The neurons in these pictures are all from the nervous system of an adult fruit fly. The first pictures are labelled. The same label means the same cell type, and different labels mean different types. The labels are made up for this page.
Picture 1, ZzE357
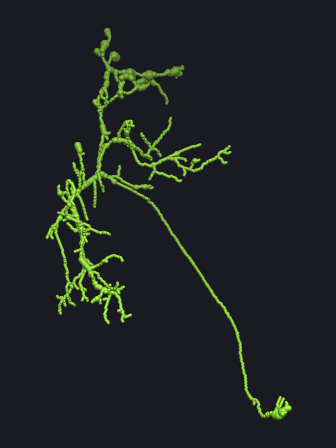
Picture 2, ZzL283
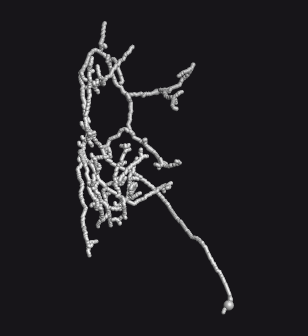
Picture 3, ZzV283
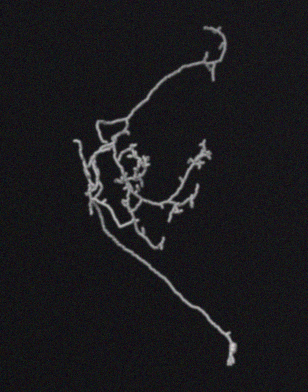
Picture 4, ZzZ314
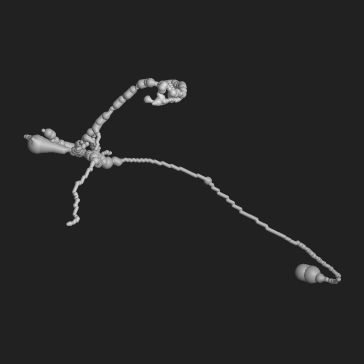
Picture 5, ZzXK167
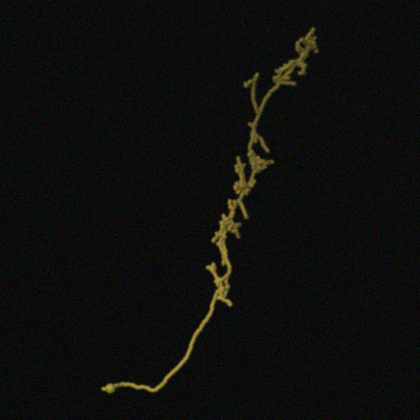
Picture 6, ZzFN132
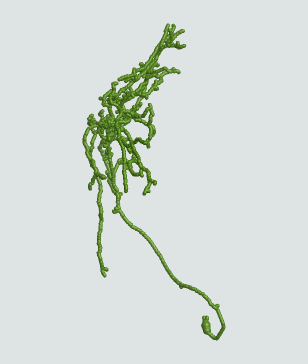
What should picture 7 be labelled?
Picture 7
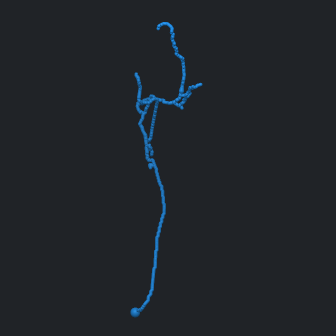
ZzZ314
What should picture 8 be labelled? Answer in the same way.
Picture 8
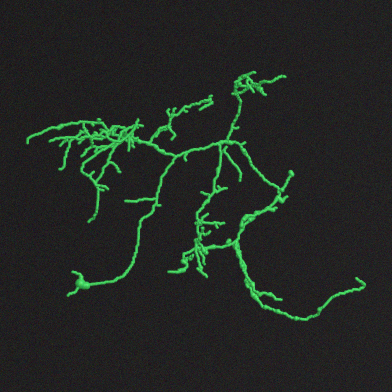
ZzL283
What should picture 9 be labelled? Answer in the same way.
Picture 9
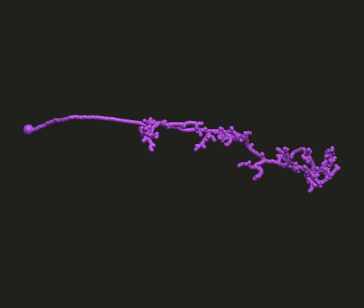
ZzXK167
